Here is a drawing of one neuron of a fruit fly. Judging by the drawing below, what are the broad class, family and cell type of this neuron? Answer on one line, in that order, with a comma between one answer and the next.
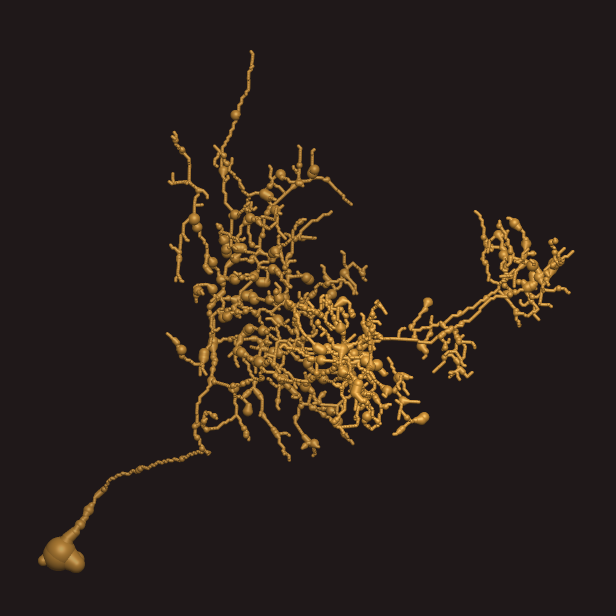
optic-lobe intrinsic neuron, TmY, TmY16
